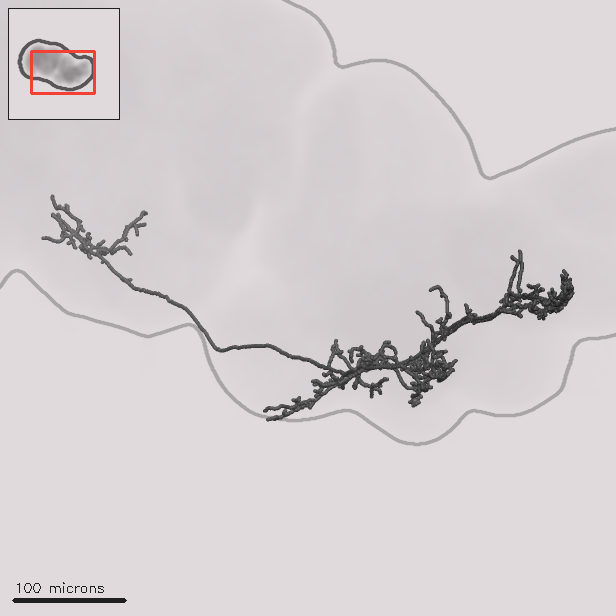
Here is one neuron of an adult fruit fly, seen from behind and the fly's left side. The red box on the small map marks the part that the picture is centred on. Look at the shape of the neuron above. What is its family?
hemilineage 05B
